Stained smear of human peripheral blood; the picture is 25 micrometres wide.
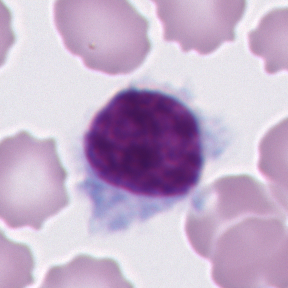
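Hairy cell (centre), stained smear of human peripheral blood, light microscopy. The nucleus is round, about 10 micrometres across, and fills most of the cell. Pale blue cytoplasm is widest below and to the lower left of the nucleus. The outline of the cell is ragged, with fine wispy projections.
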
